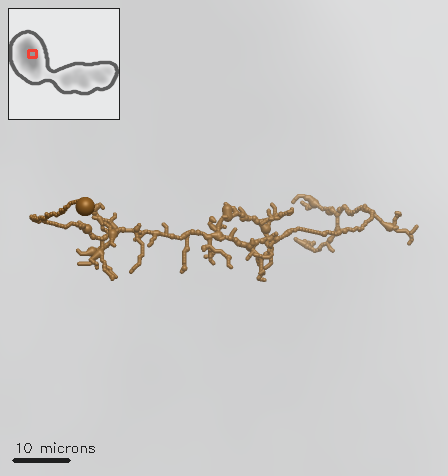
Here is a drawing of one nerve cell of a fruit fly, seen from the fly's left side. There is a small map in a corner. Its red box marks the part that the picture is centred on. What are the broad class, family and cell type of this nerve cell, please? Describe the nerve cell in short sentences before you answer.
The cell body is on the left of the picture. From left to right in the picture it spans about 70 microns. Dozens of branch ends can be seen. This is an optic-lobe intrinsic neuron. The family is TmY. Its cell type is TmY18.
